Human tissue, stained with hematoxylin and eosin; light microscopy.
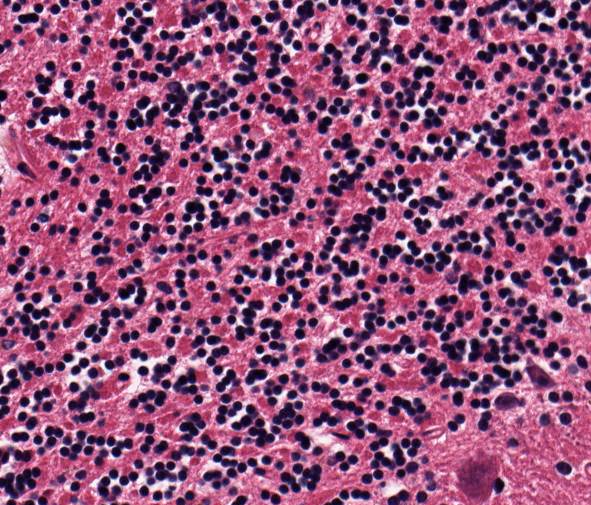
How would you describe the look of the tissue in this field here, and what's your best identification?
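Small, round, uniform, deeply basophilic nuclei with scant cytoplasm densely pack most of the field. The lower right corner has fewer nuclei and more pale pink fibrillary background. One large cell with abundant purple cytoplasm sits at the bottom edge, right of centre. This is cerebellum.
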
